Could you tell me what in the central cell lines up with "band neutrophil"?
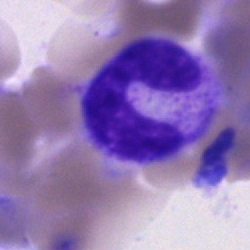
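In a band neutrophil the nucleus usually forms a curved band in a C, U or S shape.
Here the nucleus is a thick band curved into a C, with its open side facing to the right, which fits this name.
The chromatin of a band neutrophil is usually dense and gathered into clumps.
In this cell it is dark purple and coarsely clumped, which matches as well. Fine purple specks are scattered through the pale cytoplasm.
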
